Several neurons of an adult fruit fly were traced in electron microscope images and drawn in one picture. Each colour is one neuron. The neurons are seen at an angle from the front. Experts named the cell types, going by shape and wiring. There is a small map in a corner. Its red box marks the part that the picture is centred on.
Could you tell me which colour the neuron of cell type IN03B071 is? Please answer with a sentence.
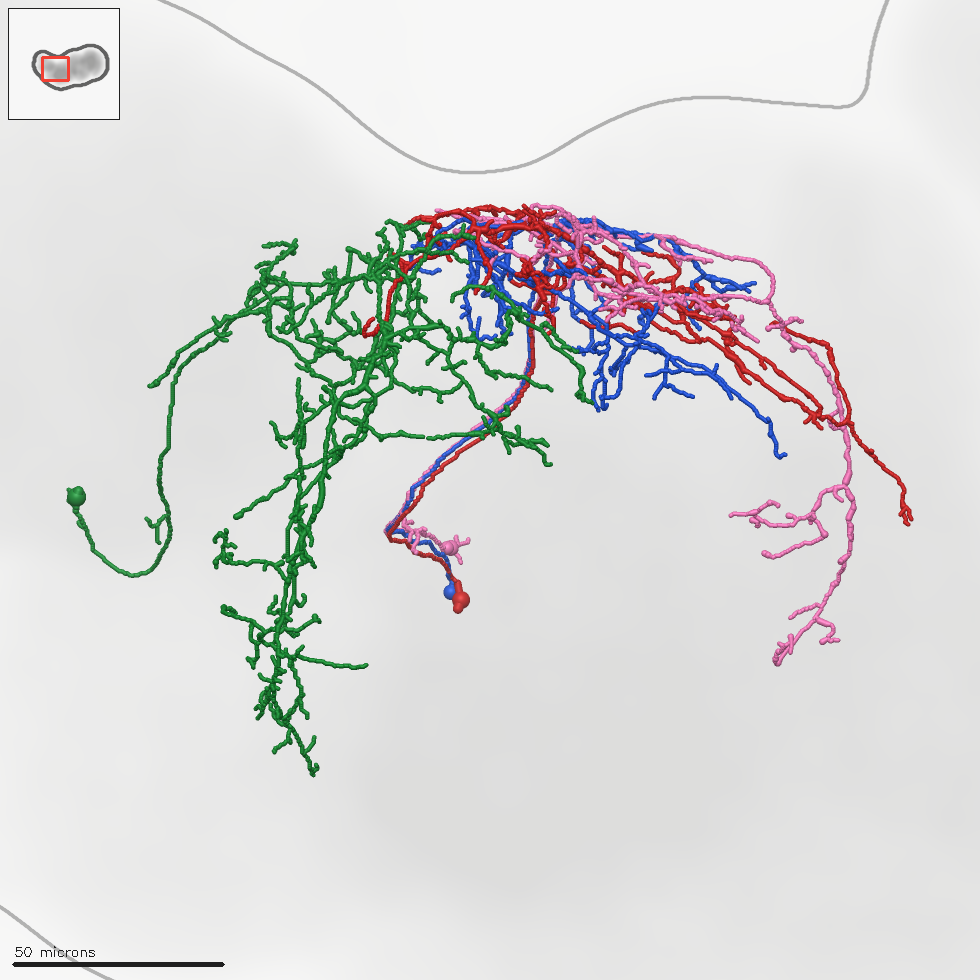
The colour is pink.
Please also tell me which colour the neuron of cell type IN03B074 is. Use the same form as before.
The colour is blue.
